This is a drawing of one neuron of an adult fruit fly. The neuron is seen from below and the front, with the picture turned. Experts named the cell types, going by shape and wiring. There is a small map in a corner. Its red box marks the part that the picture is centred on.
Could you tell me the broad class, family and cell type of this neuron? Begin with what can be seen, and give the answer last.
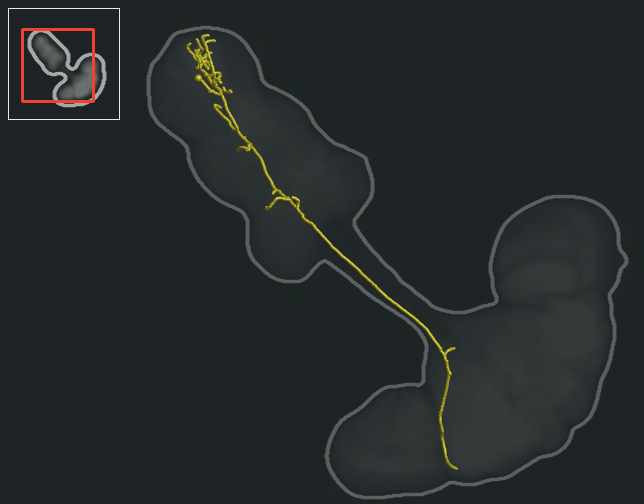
It runs through the neck, between the brain and the nerve cord. As drawn here it is taller than it is wide. Its broad class is ascending neuron. The family is hemilineage 10B. Its cell type is AN10B035.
